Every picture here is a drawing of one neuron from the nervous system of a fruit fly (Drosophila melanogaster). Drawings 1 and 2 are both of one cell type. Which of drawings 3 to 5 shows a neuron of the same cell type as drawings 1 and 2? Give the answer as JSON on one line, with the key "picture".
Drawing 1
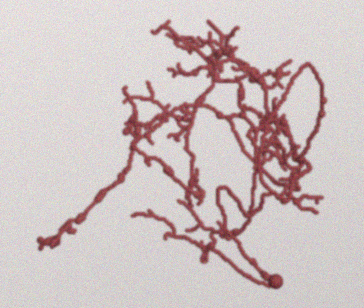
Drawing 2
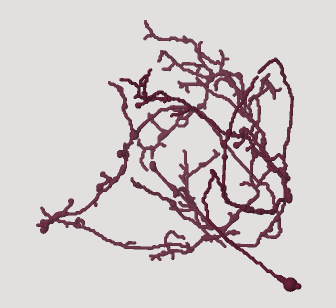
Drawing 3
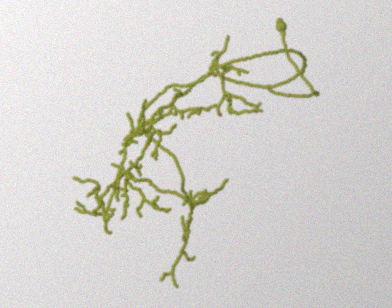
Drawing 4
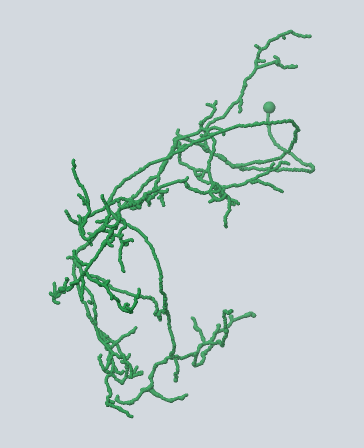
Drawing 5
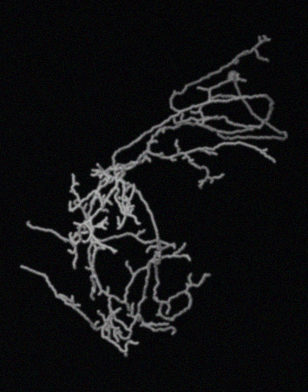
{"picture": 3}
